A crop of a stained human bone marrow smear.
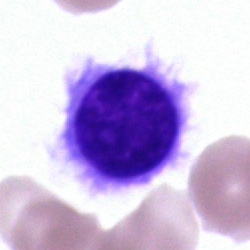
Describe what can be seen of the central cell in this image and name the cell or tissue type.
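A narrow rim of pale blue-violet cytoplasm surrounds a nucleus that fills most of the cell. Fine hair-like projections extend from the cytoplasm around most of the cell's edge. The chromatin stains dense and dark purple. This is a hairy cell.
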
